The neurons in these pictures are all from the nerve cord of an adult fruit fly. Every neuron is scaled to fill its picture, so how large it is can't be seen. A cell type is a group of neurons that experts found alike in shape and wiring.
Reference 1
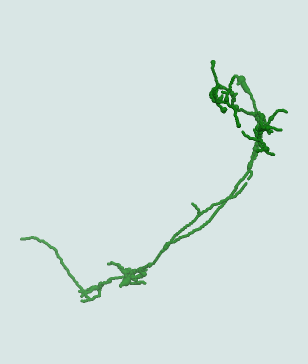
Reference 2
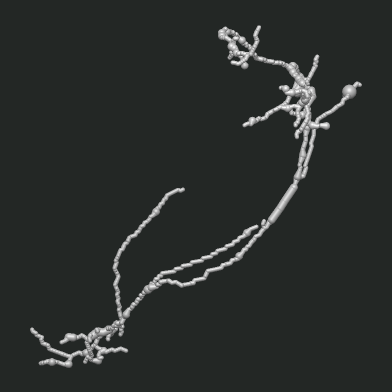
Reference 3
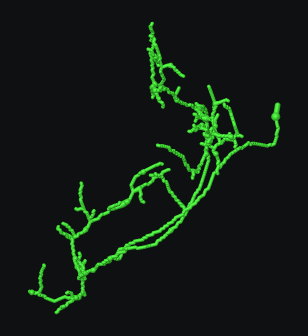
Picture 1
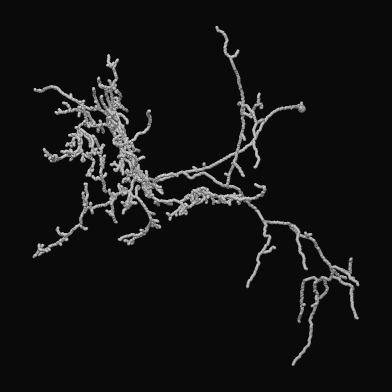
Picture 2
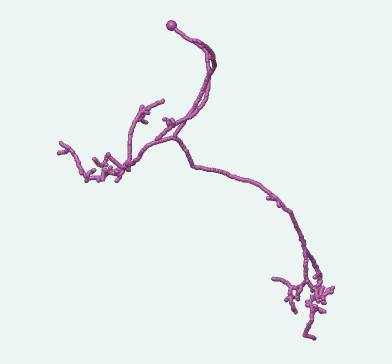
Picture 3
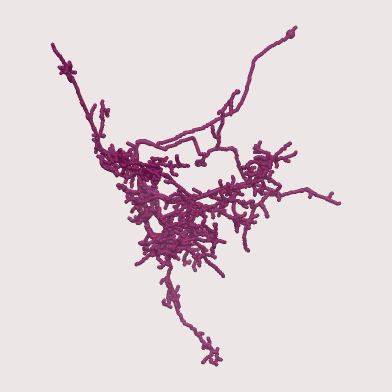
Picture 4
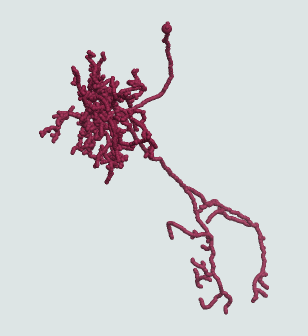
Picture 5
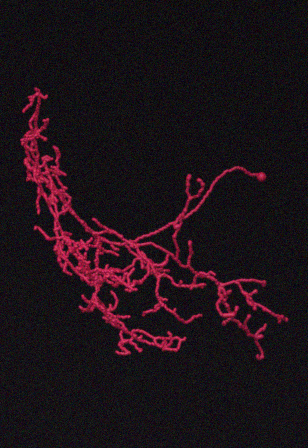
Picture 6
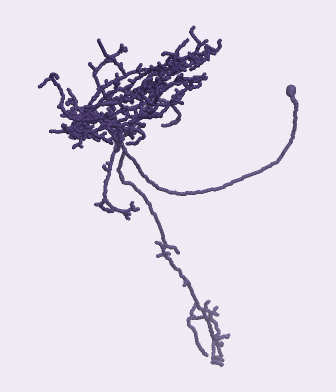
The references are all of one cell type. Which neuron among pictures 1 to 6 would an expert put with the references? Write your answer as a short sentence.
The neuron in picture 2 is of the same cell type.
